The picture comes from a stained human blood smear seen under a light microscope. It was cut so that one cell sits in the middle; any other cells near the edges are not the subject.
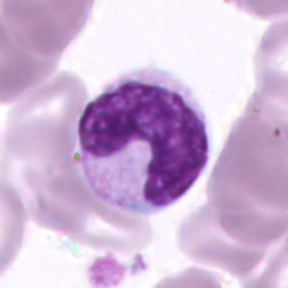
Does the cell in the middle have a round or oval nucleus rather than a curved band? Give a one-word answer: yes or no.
No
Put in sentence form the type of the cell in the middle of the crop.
The centrally positioned cell in the crop represents a band neutrophil.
